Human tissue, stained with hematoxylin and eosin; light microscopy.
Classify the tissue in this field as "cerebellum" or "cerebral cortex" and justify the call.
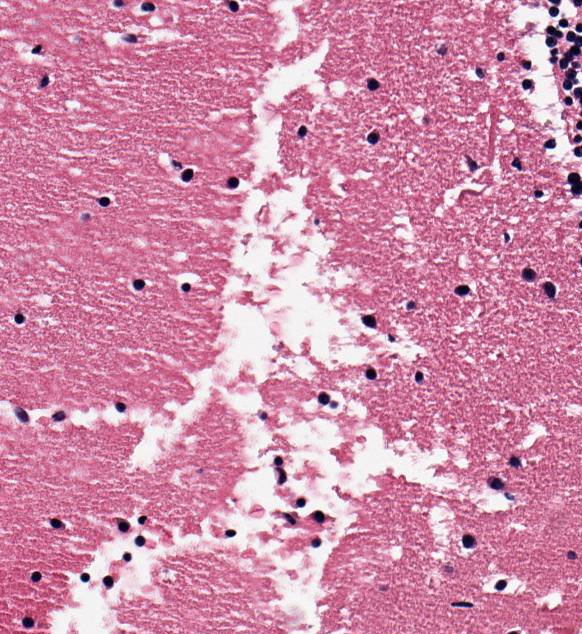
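This is cerebellum. First check: small dark round nuclei crowd densely into the top right corner. Second check: the rest is mostly pink, finely granular to fibrillary matrix with scattered single small nuclei.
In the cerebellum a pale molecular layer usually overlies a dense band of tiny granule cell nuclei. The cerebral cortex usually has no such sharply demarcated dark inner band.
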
